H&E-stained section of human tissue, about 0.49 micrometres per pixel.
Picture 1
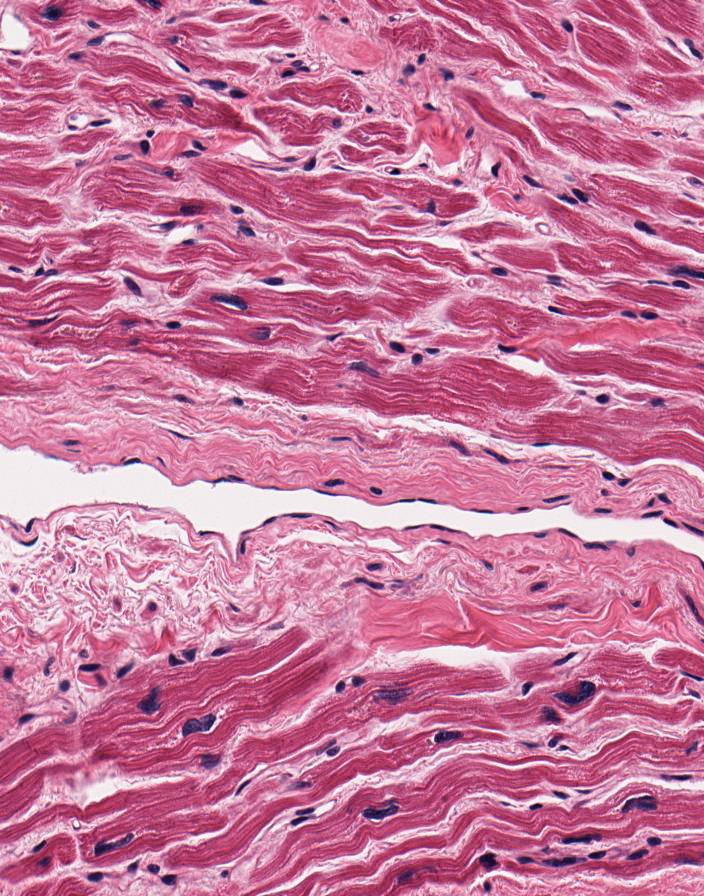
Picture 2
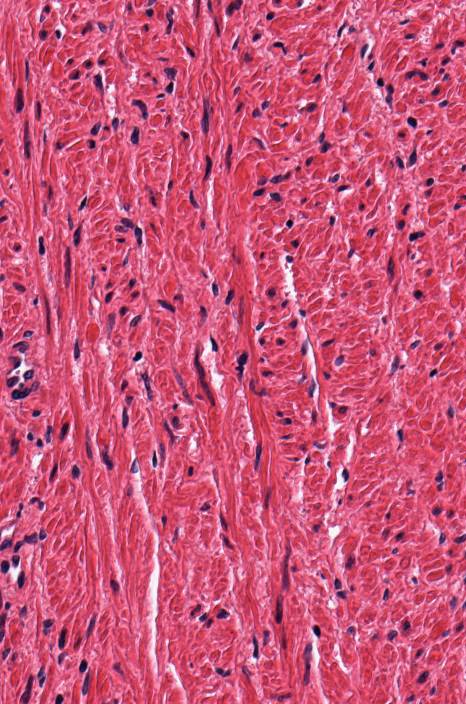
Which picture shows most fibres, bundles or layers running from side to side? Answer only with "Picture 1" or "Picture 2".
Picture 1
